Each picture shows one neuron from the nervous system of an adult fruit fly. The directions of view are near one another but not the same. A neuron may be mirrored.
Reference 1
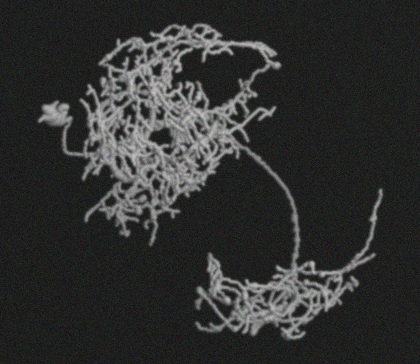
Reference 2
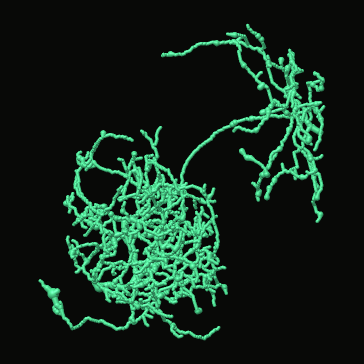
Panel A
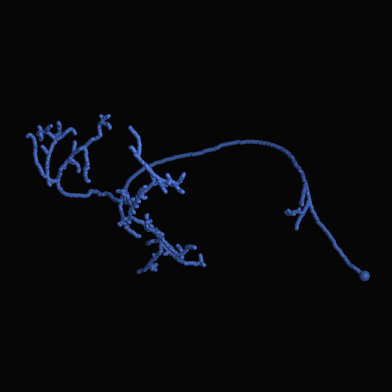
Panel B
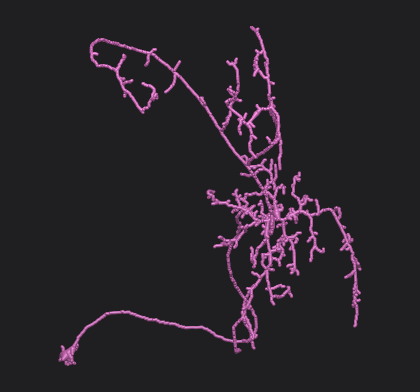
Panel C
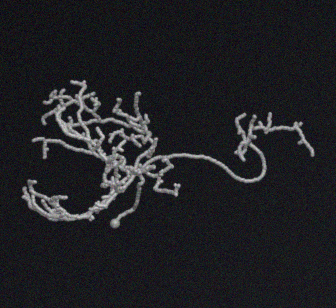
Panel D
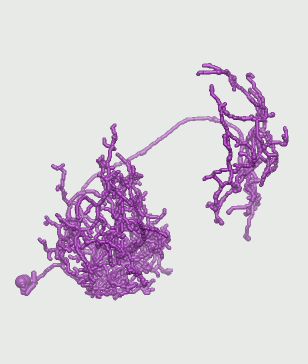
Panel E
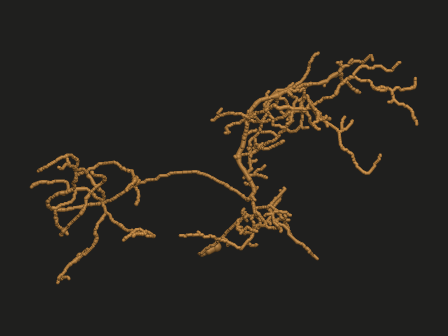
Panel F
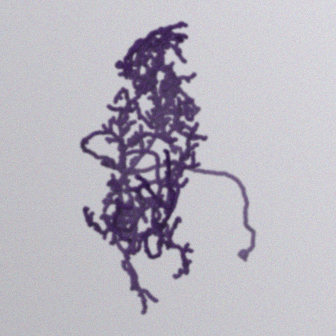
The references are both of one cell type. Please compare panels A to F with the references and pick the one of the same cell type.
Panel D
